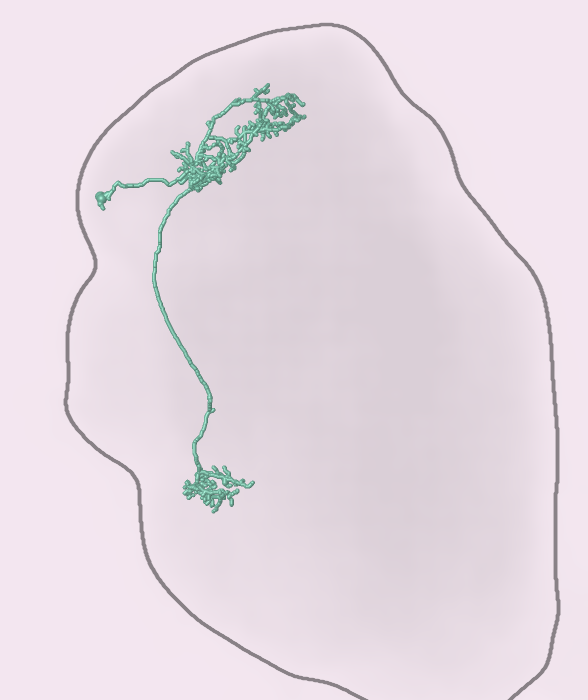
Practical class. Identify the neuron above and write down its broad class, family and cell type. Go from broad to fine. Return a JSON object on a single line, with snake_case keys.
{"broad_class": "central-brain intrinsic neuron", "family": "DNd", "cell_type": "DNd01"}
